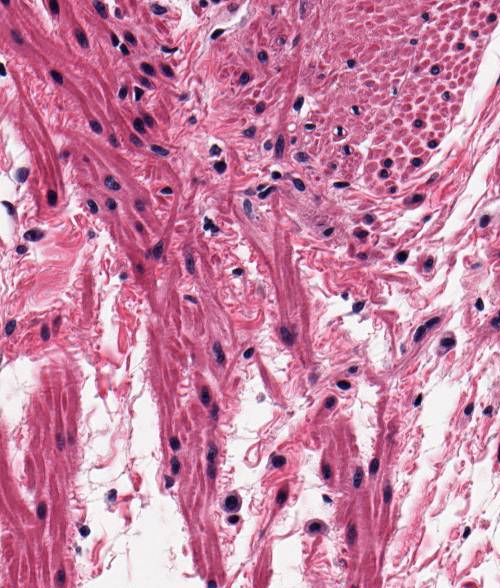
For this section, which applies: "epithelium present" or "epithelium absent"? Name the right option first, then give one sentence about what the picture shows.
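Epithelium absent. No epithelial lining is present anywhere in the field.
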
